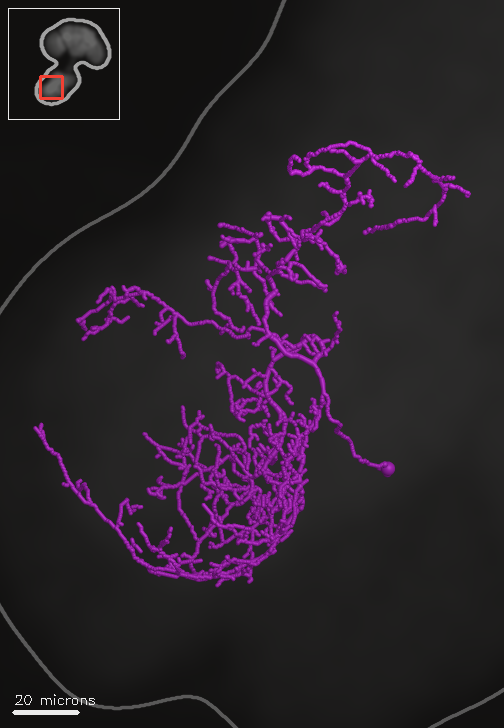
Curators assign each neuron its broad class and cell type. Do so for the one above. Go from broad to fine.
nerve-cord intrinsic neuron; INXXX212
